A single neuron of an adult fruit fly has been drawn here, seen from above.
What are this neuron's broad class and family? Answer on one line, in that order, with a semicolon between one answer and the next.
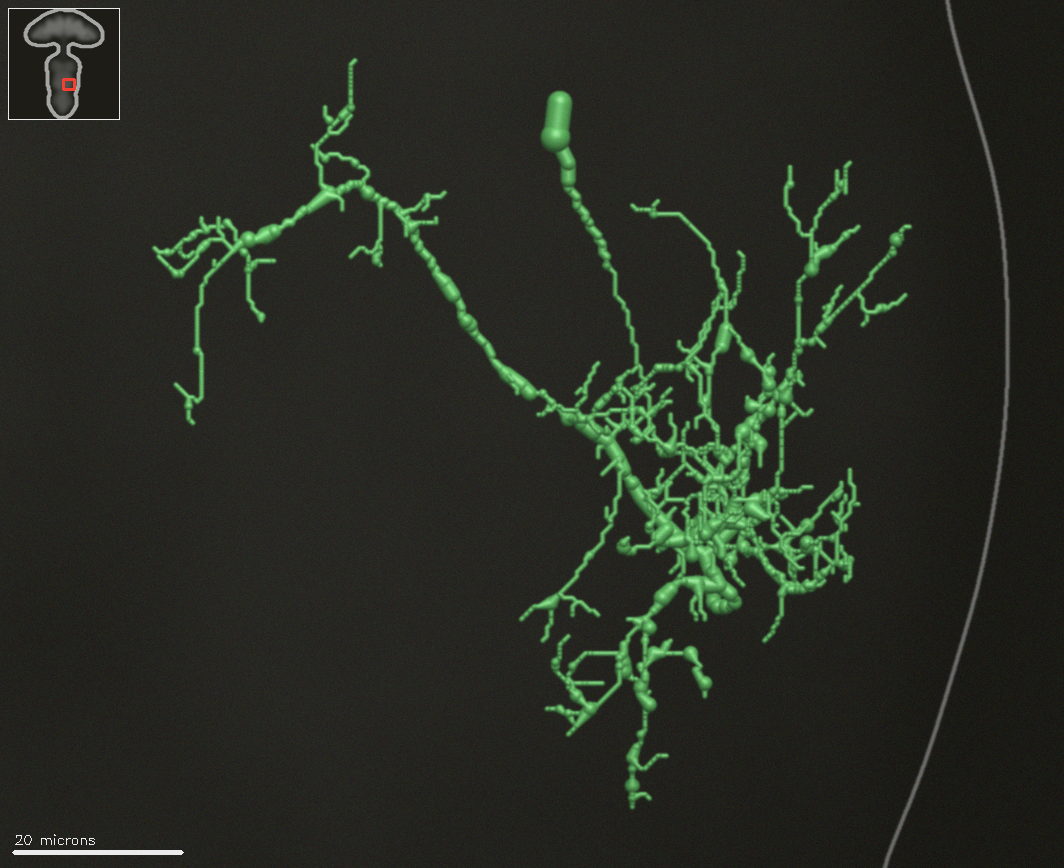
nerve-cord intrinsic neuron; hemilineage 13A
